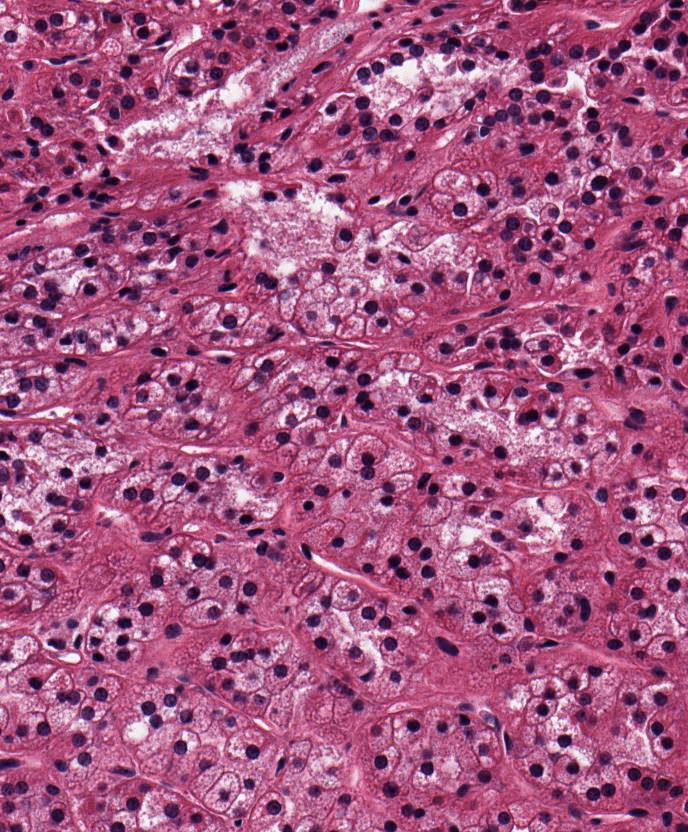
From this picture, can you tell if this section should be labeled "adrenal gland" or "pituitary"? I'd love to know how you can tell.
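I'd settle on adrenal gland, not pituitary. Throughout the field, cells form small nests and short cords separated by thin strands of tissue, with distinct, fine borders between them. Most have a single small, round, dark nucleus.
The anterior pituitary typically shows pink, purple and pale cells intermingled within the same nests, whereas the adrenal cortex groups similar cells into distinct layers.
Here the cytoplasm is pale, finely vacuolated and foamy in cell after cell, with no such mix.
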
